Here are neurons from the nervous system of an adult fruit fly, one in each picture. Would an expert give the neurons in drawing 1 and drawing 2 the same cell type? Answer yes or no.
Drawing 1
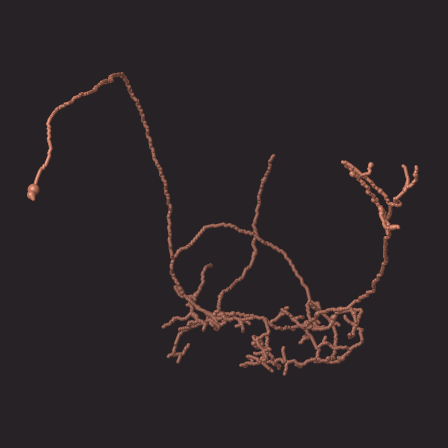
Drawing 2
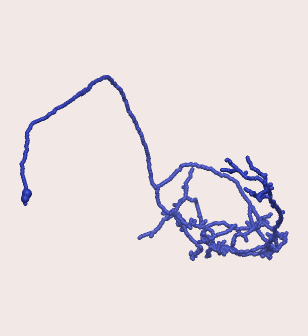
yes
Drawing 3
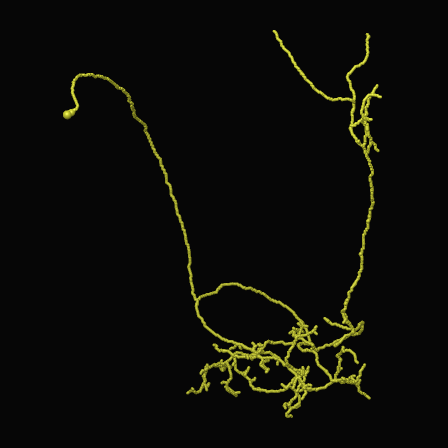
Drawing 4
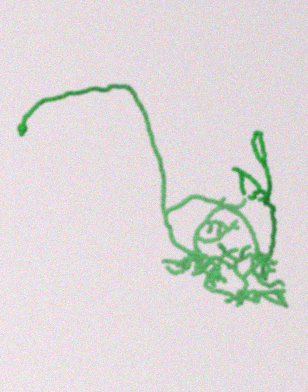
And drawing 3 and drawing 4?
yes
